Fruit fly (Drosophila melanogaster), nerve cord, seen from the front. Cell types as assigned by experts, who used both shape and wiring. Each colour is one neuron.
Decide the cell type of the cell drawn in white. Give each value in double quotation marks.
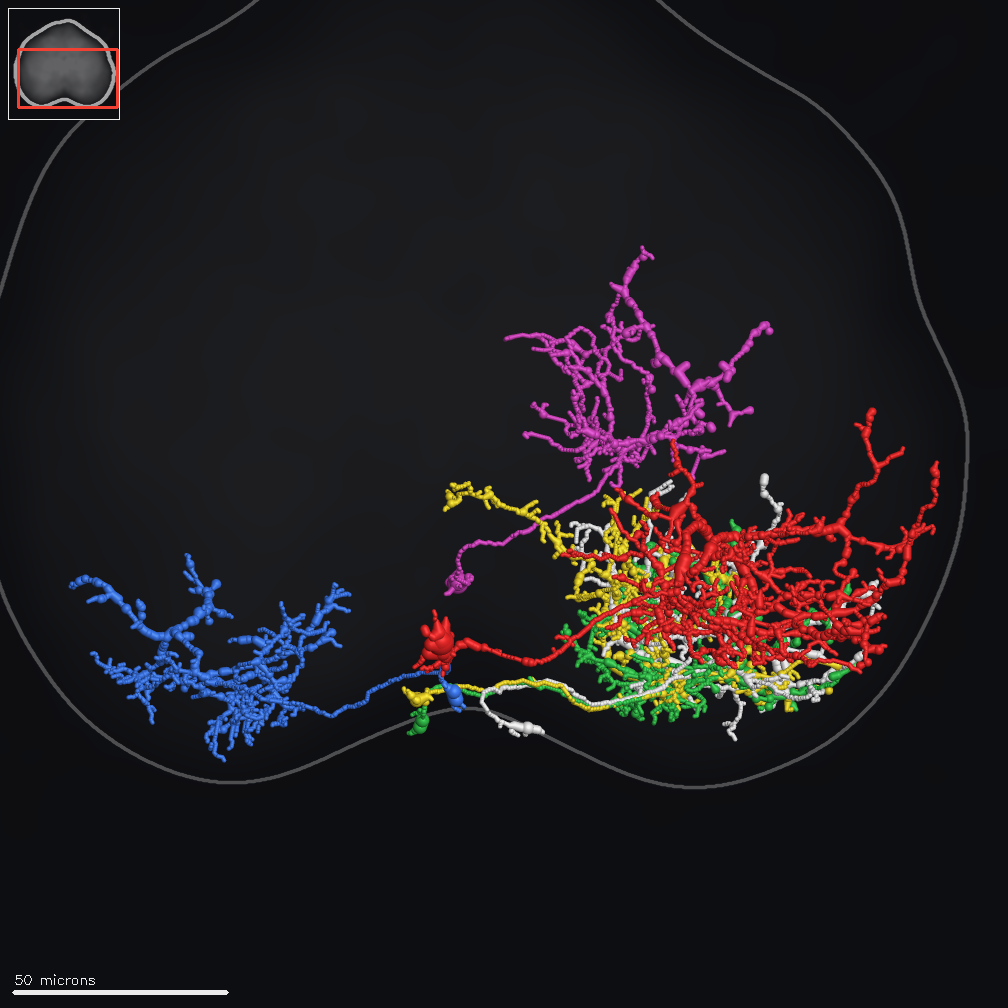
"IN13B051"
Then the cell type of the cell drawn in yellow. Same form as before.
"IN13B042"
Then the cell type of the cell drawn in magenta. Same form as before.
"IN13B057"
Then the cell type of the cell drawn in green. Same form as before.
"IN13B039"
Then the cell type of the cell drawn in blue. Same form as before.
"IN13B054"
